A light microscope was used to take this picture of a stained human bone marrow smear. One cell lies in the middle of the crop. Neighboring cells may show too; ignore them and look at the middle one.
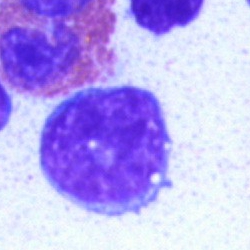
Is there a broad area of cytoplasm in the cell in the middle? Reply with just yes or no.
No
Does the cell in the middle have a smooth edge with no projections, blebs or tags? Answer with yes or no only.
No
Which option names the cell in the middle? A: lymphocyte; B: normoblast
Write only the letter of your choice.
A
